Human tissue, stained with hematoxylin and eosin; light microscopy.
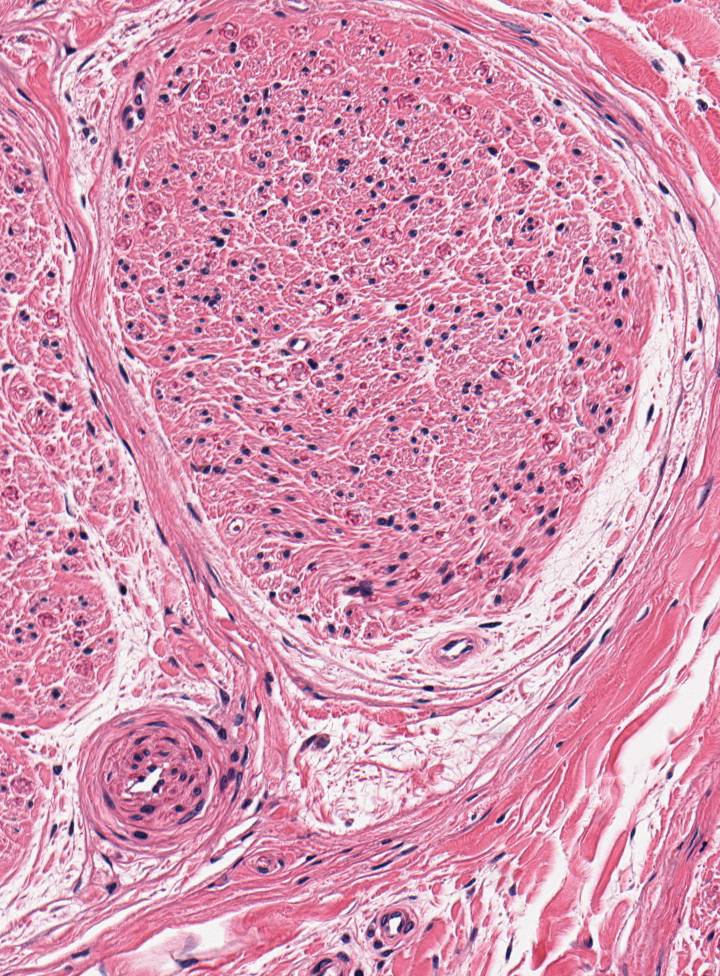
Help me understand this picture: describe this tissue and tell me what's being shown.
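A large rounded nerve fascicle fills the upper centre of the field, and part of a second fascicle lies at the left edge. Within the large fascicle, nerve fibres are cut across, forming many small round profiles, with small dark oval nuclei scattered evenly among them. Several concentric layers of flattened cells with elongated nuclei wrap the large fascicle. The tissue is tibial nerve.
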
